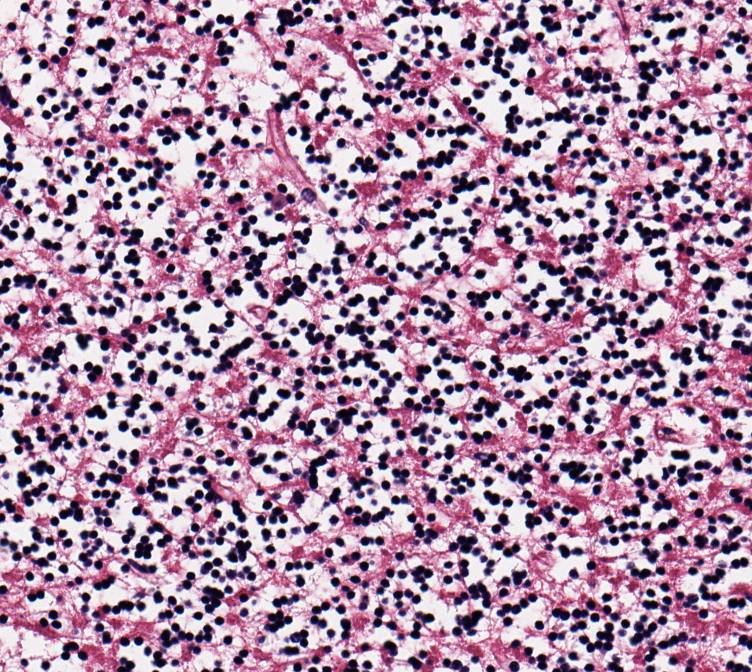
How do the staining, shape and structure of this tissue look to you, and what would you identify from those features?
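Across this whole field, small round nuclei are scattered densely and fairly evenly, forming neither layers nor units. Each nucleus is very dark, with almost no cytoplasm visible around it, and the nuclei are mostly uniform in size, with no large cells standing out. Between them, pink wispy fibrillary material forms irregular strands and small patches throughout. The tissue is cerebellum.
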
